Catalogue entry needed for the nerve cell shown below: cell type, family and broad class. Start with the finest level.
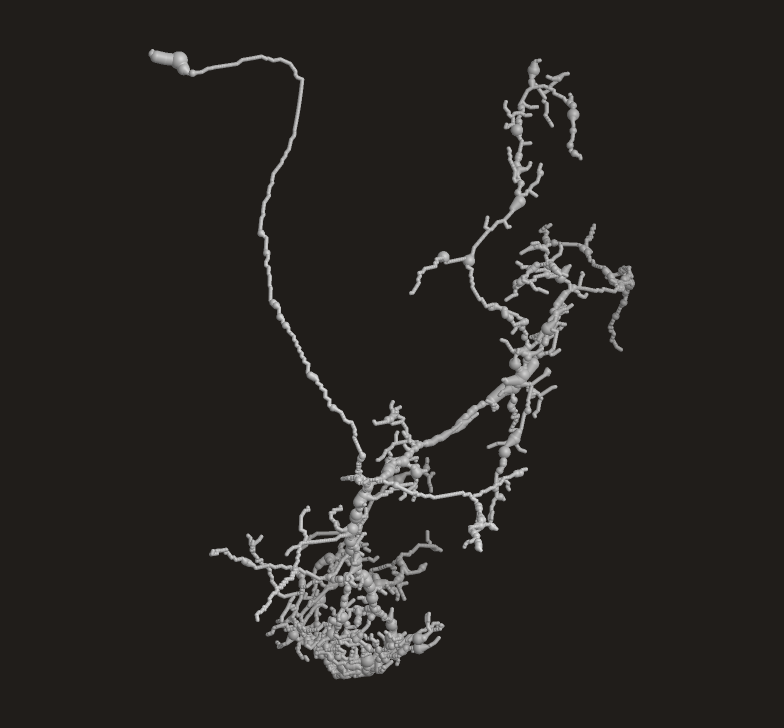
IN23B060; hemilineage 23B; nerve-cord intrinsic neuron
